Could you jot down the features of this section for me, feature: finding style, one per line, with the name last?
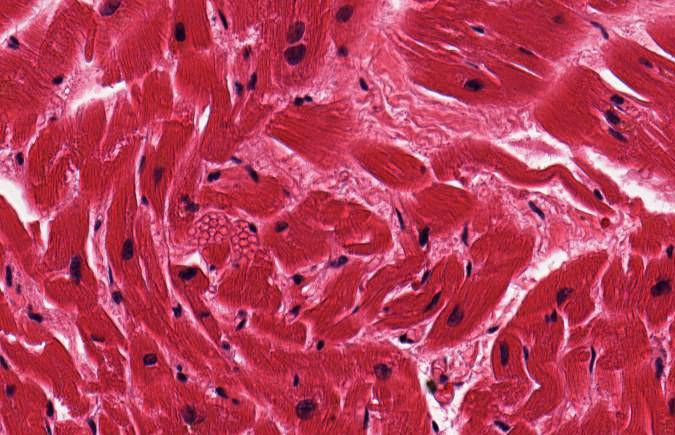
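Fibre direction: many directions, cut lengthwise in places, obliquely in others.
Branching: fibres branch and join neighbours, not separate cylinders.
Nuclei between fibres: smaller, darker, elongated, in the narrow spaces.
Just left of centre: small cluster of tiny round pale profiles.
Name: left ventricle of the heart.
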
